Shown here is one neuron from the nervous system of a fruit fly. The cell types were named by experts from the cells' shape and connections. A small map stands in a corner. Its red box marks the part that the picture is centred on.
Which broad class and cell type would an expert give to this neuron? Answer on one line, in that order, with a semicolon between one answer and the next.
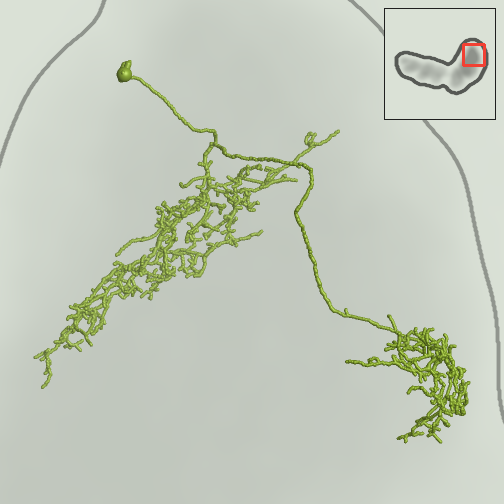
central-brain intrinsic neuron; CL129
